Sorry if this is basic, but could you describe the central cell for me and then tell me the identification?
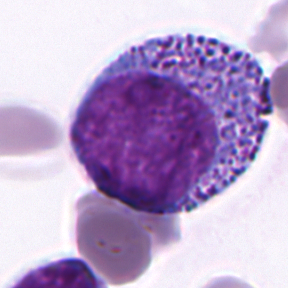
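Looking first at the nucleus, I see it sits off-centre, toward the lower left of the cell. On its upper right side the cytoplasm forms a crescent. That cytoplasm is densely packed with many coarse granules, and they are dark purple. This is a promyelocyte.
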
